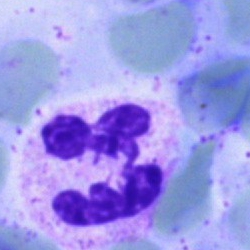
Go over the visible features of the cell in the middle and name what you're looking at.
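See how the nucleus is divided into separate lobes, held together by thin strands, and no nucleoli are visible. Fine, small pinkish-lilac granules are scattered through the cytoplasm. The outline is roughly round and smooth. This cell is a segmented neutrophil.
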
